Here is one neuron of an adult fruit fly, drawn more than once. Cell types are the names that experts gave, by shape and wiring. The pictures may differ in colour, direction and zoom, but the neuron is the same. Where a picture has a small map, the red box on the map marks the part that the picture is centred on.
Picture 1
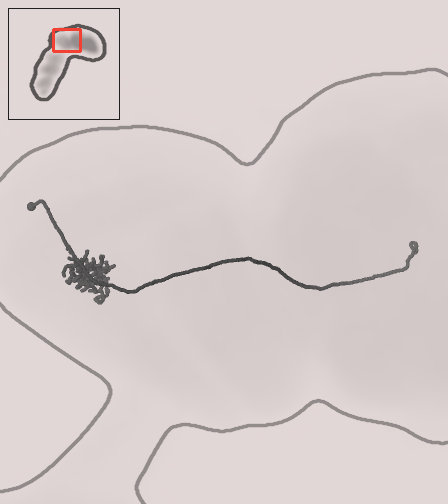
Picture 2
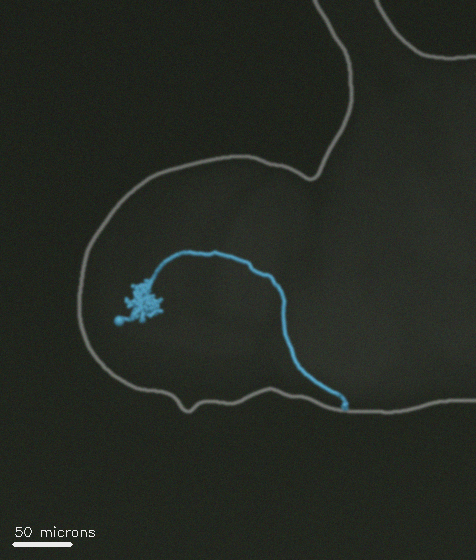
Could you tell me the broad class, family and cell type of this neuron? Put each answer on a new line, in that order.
visual projection neuron
MeTu
MeTu3c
